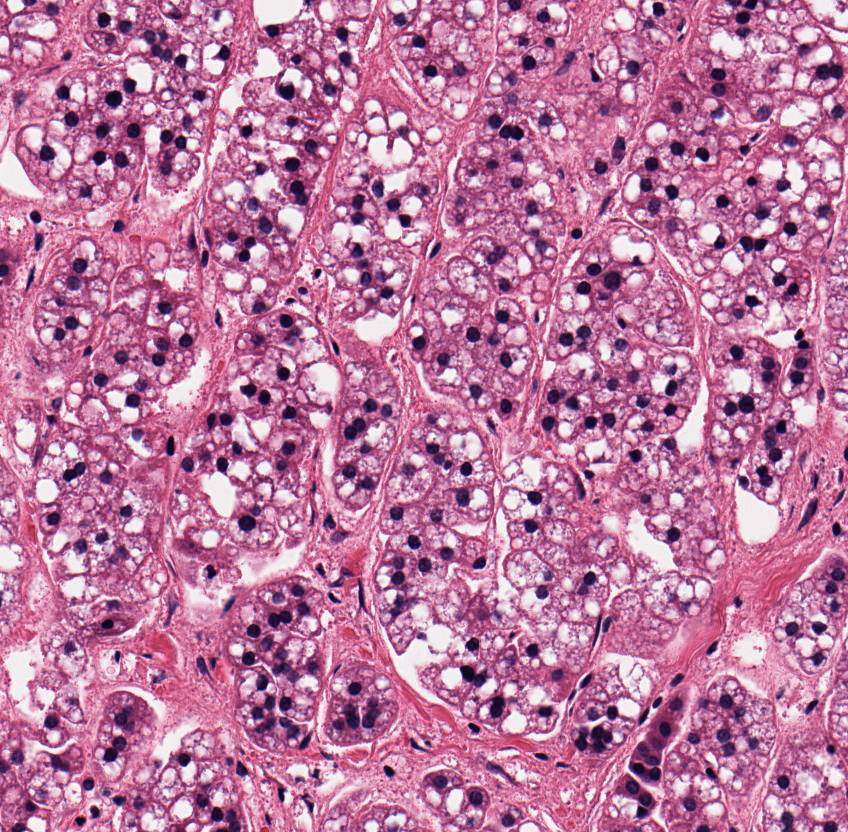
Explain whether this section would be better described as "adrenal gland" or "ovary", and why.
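It's adrenal gland, not ovary. The nest cells have abundant cytoplasm full of small clear vacuoles, which gives a bubbly look, and small, round, darkly stained nuclei. Between the nests run thin pink fibrous septa with scattered elongated spindle-shaped nuclei.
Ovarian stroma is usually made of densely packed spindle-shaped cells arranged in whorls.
Here the spindle-shaped nuclei are only scattered within thin septa, not packed into whorls. Near the bottom right corner, a small group of cells has denser pink cytoplasm with few vacuoles.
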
